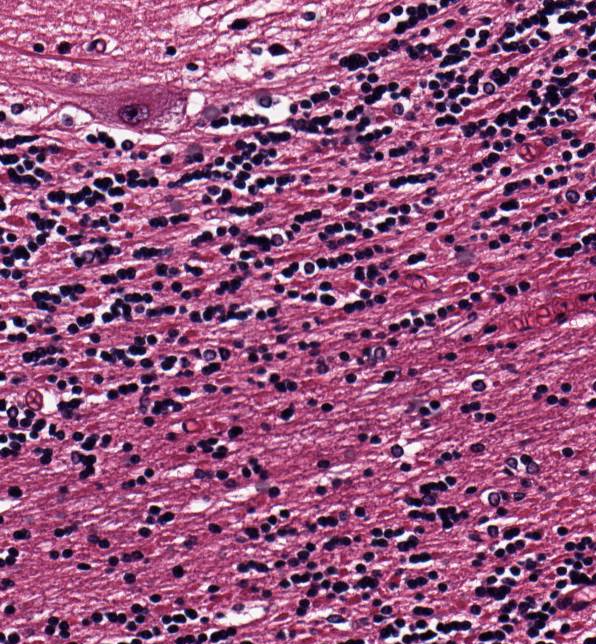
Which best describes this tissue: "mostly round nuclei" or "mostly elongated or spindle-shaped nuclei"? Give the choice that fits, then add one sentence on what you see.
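Mostly round nuclei. The crowded nuclei are small, round and uniformly dark, with almost no visible cytoplasm.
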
